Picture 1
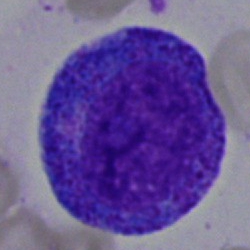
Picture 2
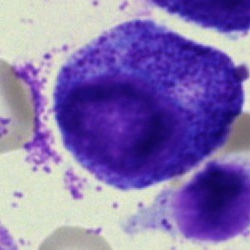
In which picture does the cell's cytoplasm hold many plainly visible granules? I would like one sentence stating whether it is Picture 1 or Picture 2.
What picture 2 shows is a cell with many visible granules in its cytoplasm.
